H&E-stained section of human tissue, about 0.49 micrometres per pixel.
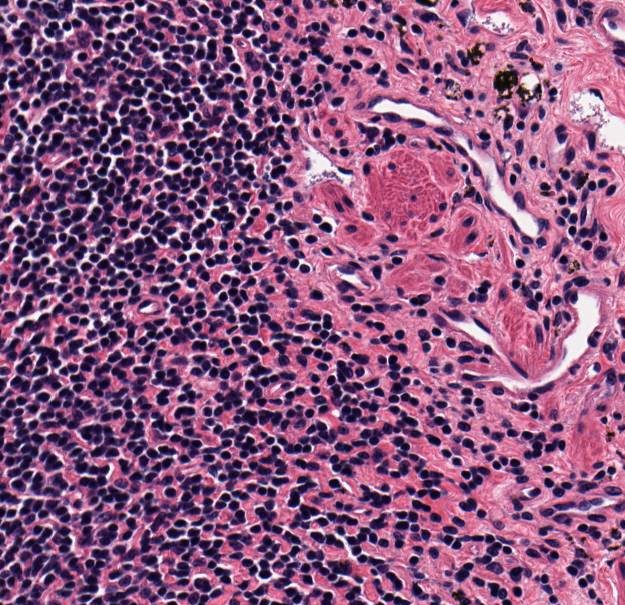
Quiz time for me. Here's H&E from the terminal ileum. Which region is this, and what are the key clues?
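Answer: lymphoid tissue. A dense lymphocyte sheet fills the left and lower field; loose pink fibrous tissue lies upper right. The lymphocytes have small, round, dark purple nuclei and very scant cytoplasm.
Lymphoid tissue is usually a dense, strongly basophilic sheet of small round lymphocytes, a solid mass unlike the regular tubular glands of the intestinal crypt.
This sheet is diffuse, with no follicle or pale germinal centre in the field. Its border with the fibrous tissue is ill-defined, with lymphocytes scattered into the neighbouring stroma.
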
